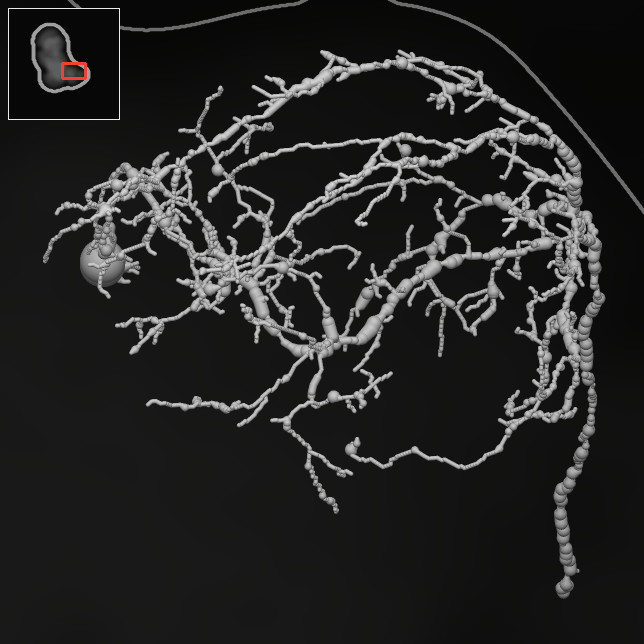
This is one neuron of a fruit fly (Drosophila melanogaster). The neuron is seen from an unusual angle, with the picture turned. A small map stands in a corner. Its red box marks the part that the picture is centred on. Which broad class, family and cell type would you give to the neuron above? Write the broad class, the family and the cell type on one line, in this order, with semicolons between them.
motor neuron of the nerve cord; hemilineage 24B.25B; MNhl29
